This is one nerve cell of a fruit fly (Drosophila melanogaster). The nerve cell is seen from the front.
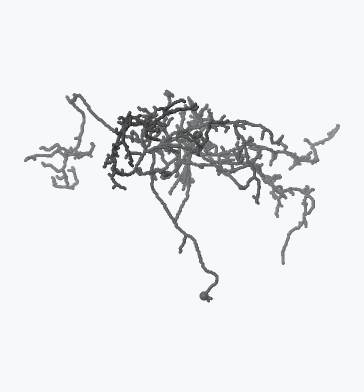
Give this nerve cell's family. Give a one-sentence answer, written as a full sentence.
As its family, the nerve cell has hemilineage 06B.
